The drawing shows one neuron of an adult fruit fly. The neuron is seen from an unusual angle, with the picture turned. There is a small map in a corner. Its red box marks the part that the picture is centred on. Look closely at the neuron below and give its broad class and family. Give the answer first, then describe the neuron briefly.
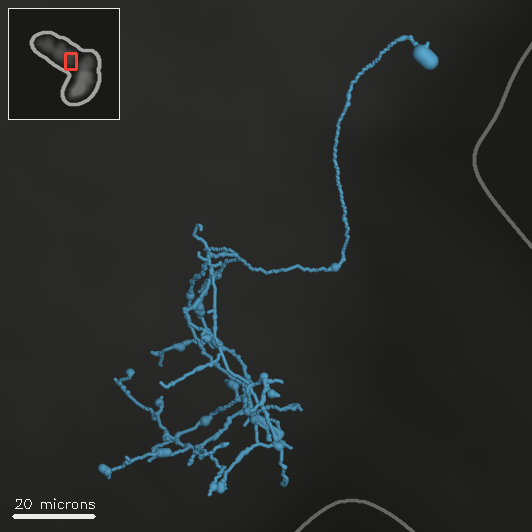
Its broad class is nerve-cord intrinsic neuron. The family is hemilineage 14A. Its cell body lies at the upper right of the picture. From top to bottom in the picture it spans about 120 microns.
